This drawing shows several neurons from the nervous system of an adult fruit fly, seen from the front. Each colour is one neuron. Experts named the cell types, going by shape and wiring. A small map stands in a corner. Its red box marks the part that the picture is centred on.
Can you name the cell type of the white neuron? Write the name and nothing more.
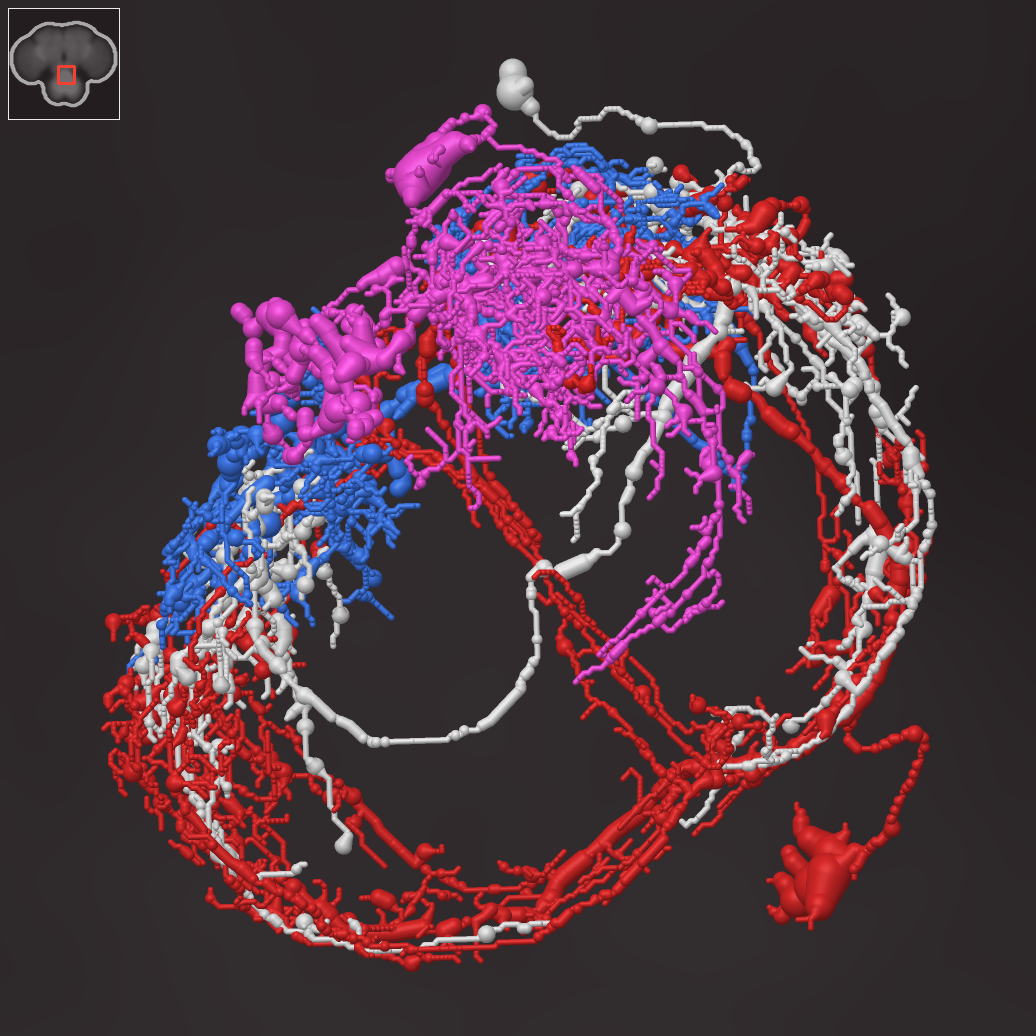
INXXX299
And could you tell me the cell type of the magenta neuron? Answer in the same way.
INXXX287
